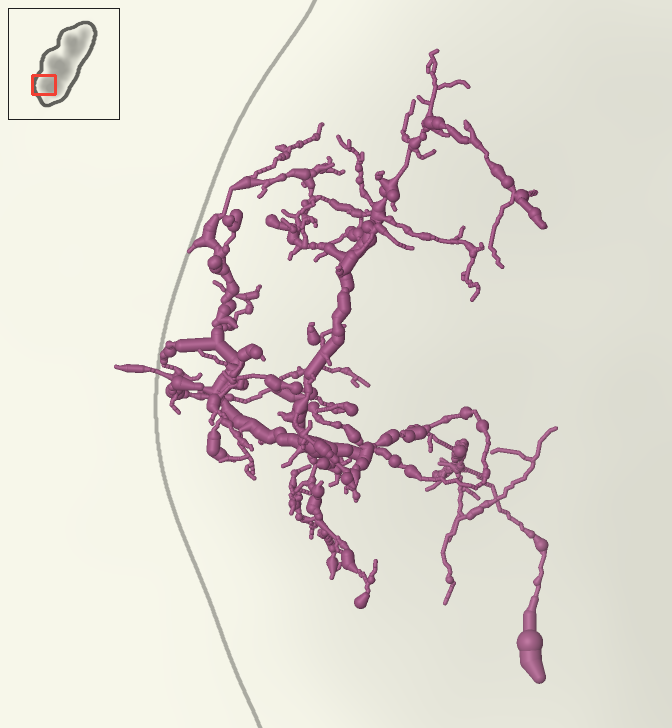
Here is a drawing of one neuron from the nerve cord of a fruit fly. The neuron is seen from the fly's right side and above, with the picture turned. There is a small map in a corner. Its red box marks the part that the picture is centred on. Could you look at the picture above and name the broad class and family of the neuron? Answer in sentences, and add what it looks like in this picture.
Its broad class is nerve-cord intrinsic neuron. The family is hemilineage 13B. Dozens of branch ends can be seen. In this view it is taller than it is wide.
